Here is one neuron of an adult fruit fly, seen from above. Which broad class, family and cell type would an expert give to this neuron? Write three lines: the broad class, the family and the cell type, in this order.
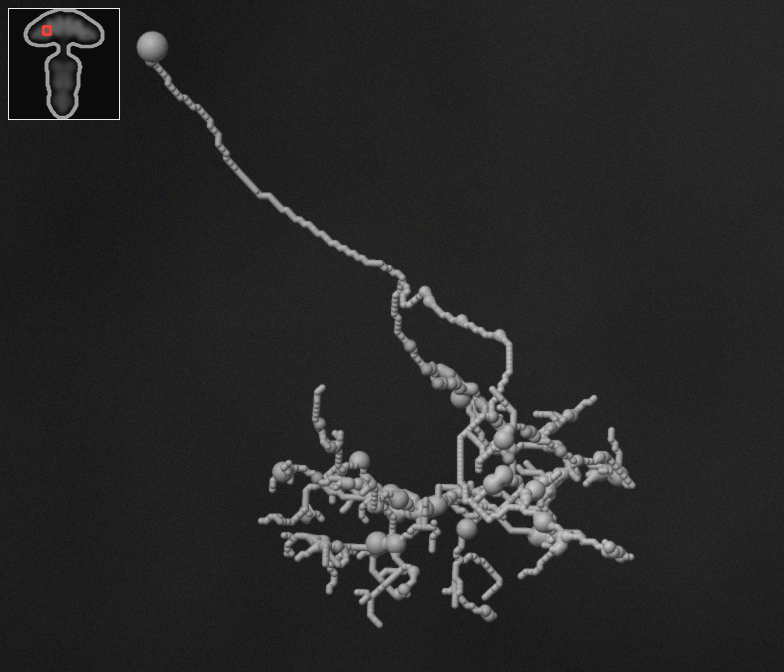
visual projection neuron
LC
LC27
